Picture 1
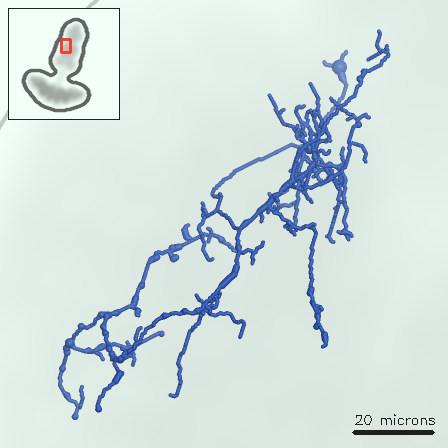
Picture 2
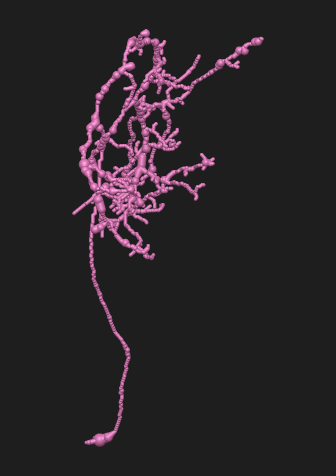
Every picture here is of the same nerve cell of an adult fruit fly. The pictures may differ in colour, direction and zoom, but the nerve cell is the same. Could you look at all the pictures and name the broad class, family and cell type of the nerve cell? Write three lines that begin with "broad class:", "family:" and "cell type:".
broad class: nerve-cord intrinsic neuron
family: hemilineage 03B
cell type: IN03B070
